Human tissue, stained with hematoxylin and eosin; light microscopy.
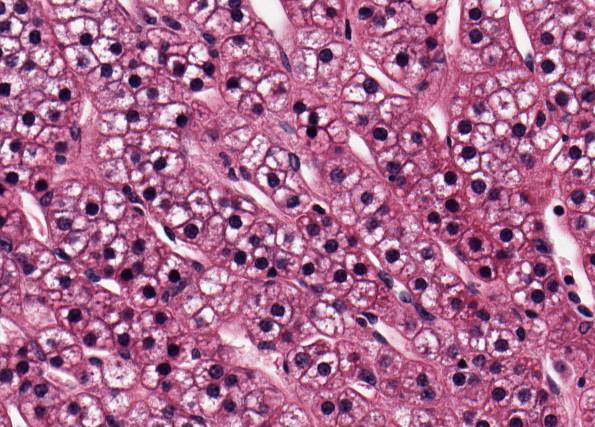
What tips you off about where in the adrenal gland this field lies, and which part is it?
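This field is zona fasciculata. Arrangement: cords separated by narrow slit-like spaces running diagonally from upper left to lower right. Cytoplasm: mostly pale, finely vacuolated and foamy.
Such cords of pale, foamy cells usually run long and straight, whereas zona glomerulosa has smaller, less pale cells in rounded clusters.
Nuclei: many with one distinct dark nucleolus.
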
